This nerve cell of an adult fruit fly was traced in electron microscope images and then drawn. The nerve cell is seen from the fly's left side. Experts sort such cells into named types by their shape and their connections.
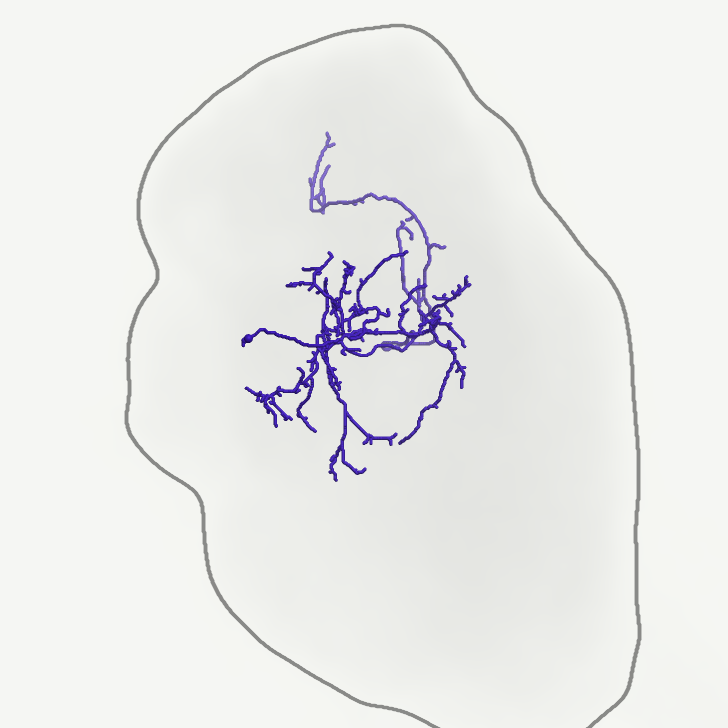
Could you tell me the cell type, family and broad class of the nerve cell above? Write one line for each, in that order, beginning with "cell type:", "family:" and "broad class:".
cell type: PVLP063
family: hemilineage VLPl&d1_lateral
broad class: central-brain intrinsic neuron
